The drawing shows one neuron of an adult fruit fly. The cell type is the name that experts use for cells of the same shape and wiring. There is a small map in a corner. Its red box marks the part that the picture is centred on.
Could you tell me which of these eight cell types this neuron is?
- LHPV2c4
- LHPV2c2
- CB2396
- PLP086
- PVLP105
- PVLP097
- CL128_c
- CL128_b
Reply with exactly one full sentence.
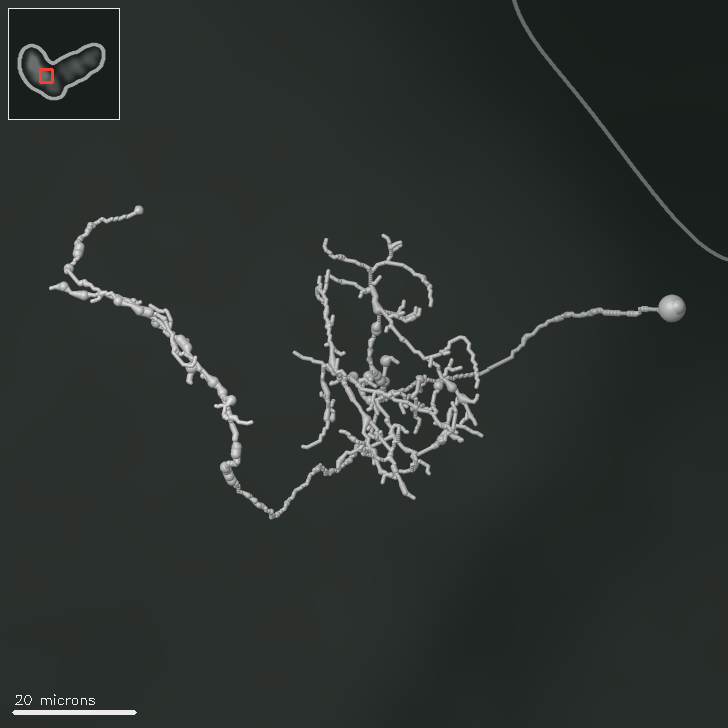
With respect to cell type, this neuron is LHPV2c4.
